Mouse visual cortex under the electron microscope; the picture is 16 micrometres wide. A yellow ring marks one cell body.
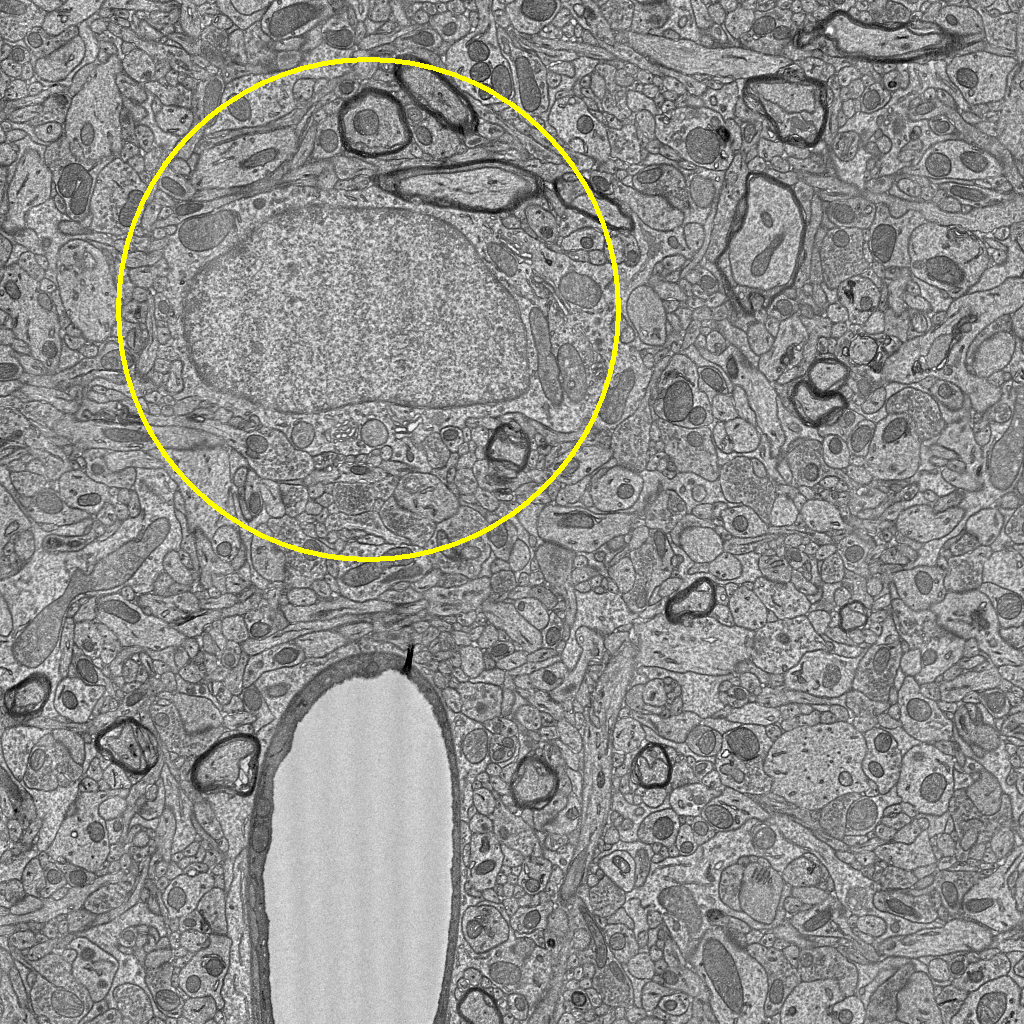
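Astrocyte, the marked cell. Trace the nuclear outline slowly: it stays smooth, with no deep infoldings. The chromatin is finely granular and evenly spread, without large dark clumps, and no distinct nucleolus shows. Just above the cell body, look for myelinated axons with dark sheaths.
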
